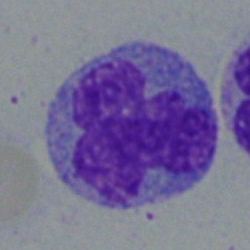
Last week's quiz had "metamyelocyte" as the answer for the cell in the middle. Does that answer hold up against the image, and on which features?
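Item one, the cytoplasm: it is pale greyish blue.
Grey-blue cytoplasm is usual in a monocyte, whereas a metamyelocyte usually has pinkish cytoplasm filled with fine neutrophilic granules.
On that point the name metamyelocyte does not fit; the cell is a monocyte. Item two, the outline: round. Item three, the rim of cytoplasm around the nucleus: moderate. Item four, vacuoles: none seen in the cytoplasm.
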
